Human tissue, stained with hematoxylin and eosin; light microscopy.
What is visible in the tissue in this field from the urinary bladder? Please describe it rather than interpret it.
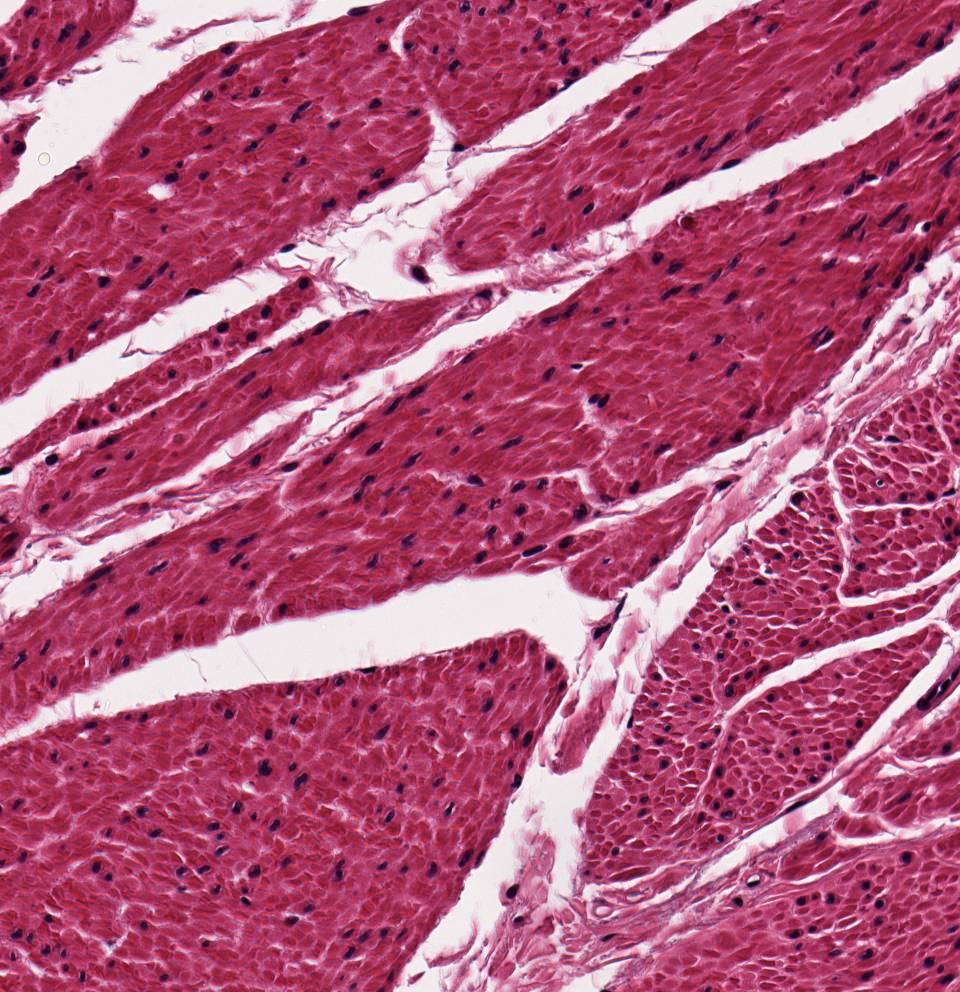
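The field consists entirely of bundles of muscle fibres separated by thin connective tissue septa and clefts. At the lower right the bundles are cut across and show many small rounded fibre profiles. Each nucleus is dark and elongated, lying singly in the middle of its fibre. The cytoplasm of the fibres stains a deep, even pink.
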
